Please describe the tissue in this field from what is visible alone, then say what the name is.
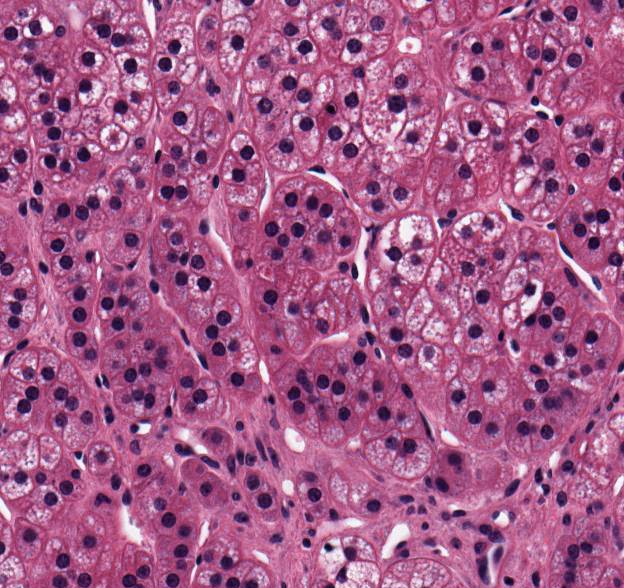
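Arrangement: rounded nests and short cords across the field, separated by thin stromal strands. Cytoplasm: pale, finely vacuolated, foamy in many cells, mostly upper and right. Nuclei: round, dark, fairly uniform, usually single and near the cell centre. Cells: polygonal, distinct borders. Tissue: adrenal gland.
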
